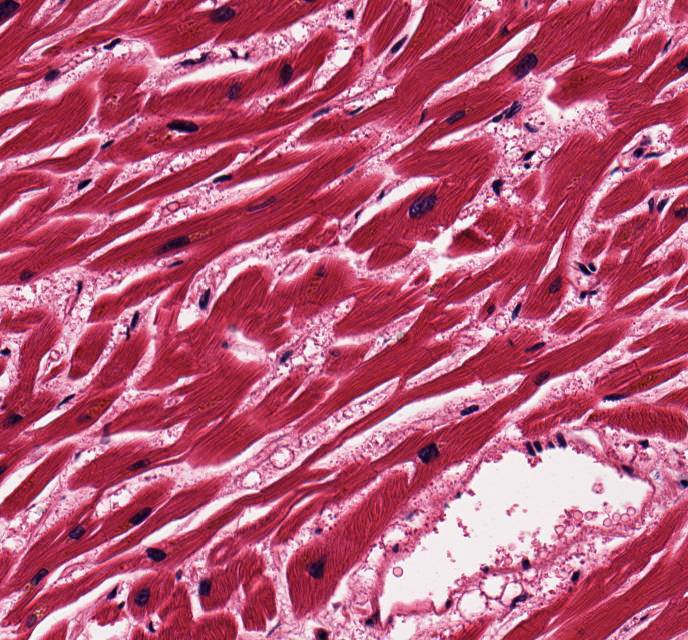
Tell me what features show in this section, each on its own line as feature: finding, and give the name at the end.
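Branching: muscle fibres branch and join neighbouring fibres.
Nuclei: central within the muscle fibres.
Cytoplasm: deep red-pink with fine lengthwise fibrillar streaking.
Space: large, irregular, mostly empty, at lower right of the field.
Name: left ventricle of the heart.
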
